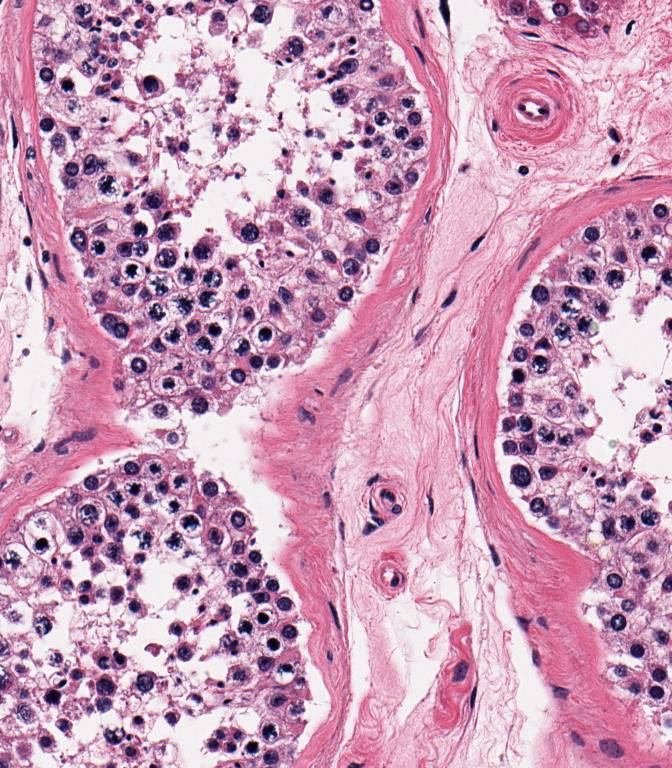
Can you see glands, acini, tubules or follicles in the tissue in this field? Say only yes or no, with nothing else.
Yes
